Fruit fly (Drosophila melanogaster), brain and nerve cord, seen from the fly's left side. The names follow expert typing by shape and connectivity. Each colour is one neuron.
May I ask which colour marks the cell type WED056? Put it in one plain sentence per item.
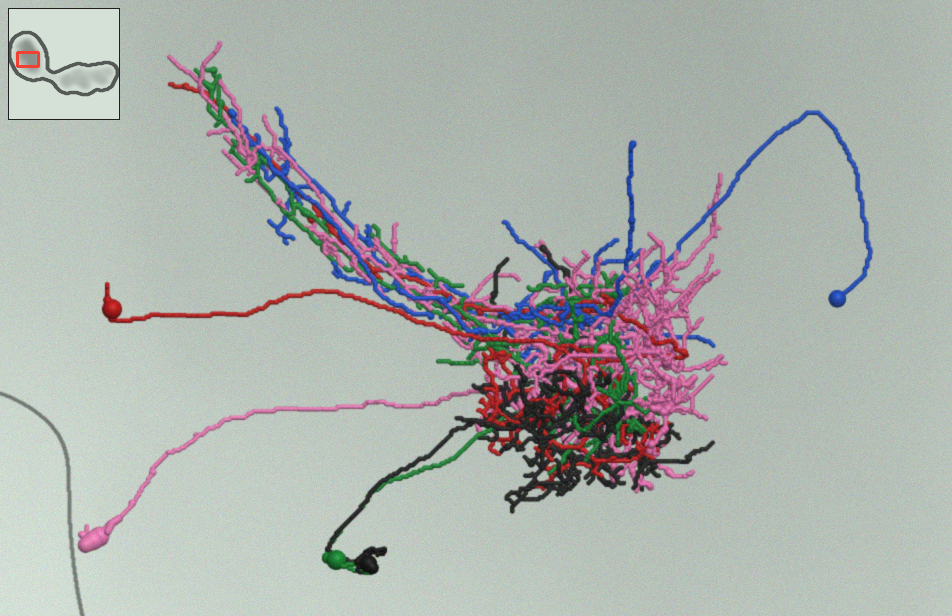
The colour is black.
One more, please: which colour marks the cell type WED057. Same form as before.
The colour is green.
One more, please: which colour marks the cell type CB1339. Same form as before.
The colour is blue.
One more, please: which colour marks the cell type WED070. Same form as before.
The colour is pink.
